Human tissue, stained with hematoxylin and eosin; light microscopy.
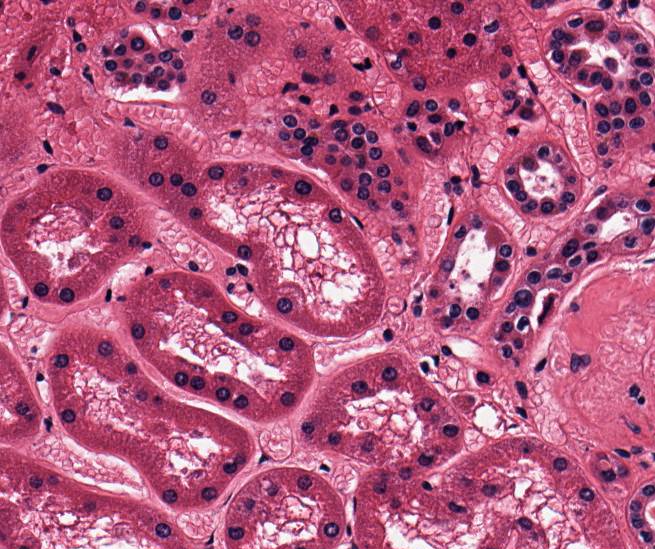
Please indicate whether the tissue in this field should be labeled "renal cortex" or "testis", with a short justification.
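It is renal cortex. Look at how tubules, cut in cross and oblique section, pack the field with very little tissue between them. The large tubules at the left and lower left are lined by tall cells with deeply eosinophilic, granular cytoplasm. Their lumens are irregular and filled with pale, frothy, lacy material. Each cell there has one round dark nucleus, set well apart from its neighbours.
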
